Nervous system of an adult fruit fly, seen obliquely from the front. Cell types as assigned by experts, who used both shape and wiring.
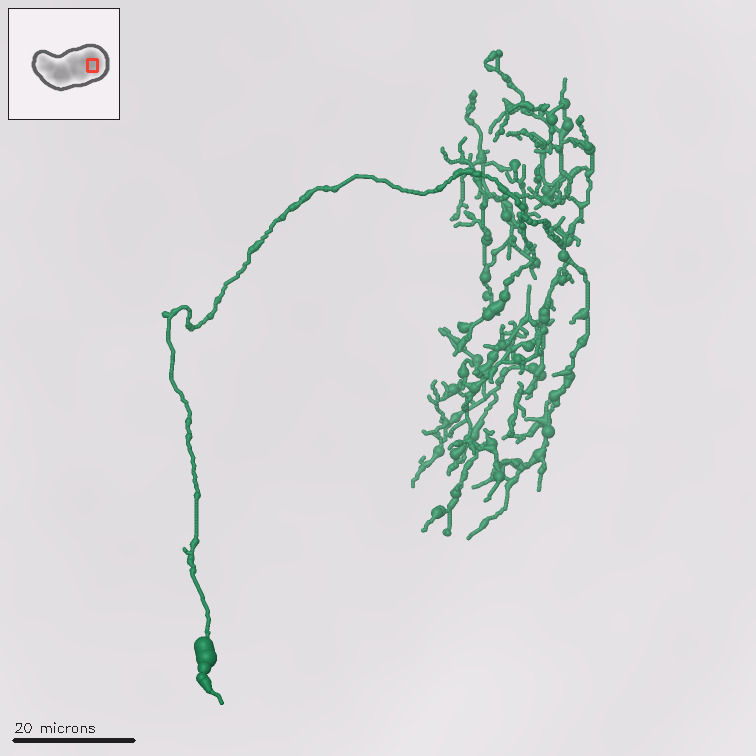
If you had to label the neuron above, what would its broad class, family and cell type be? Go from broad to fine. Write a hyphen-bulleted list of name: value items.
- broad class: optic-lobe intrinsic neuron
- family: Li
- cell type: Li34b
